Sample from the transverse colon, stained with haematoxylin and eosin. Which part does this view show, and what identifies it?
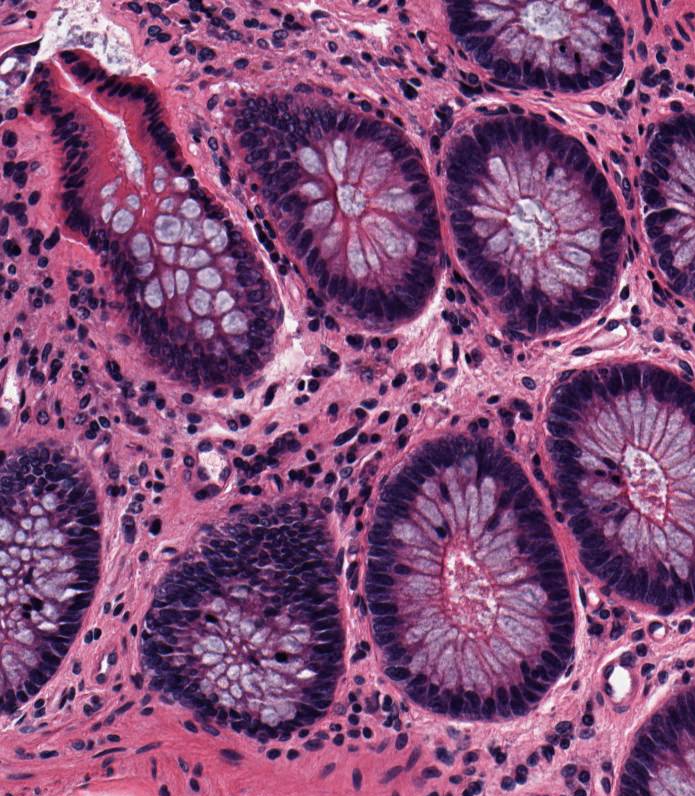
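Colonic mucosa is what you're looking at. Most of the field is glands cut across as round to oval profiles, set fairly evenly apart in stroma. Each is simple and unbranched, without budding or back-to-back crowding, lined by one layer of columnar cells with dark basal nuclei at the outer edge.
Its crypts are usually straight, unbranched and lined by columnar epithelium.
The pink stroma between them holds many scattered small dark nuclei of spindle and round cells.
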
